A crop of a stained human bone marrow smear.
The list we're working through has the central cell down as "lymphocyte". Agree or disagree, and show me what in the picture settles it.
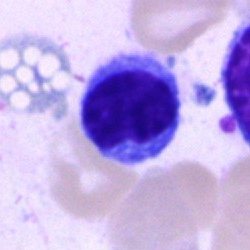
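Lymphocyte is a good call for this one. What tells it apart from an erythroblast is the colour of the cytoplasm, which here is blue.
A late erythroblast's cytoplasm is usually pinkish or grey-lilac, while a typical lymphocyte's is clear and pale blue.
Blue cytoplasm sits with lymphocyte, not with the pinkish or grey-lilac of a late erythroblast.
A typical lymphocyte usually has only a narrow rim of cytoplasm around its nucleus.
That matches this cell: the nucleus fills most of it, and the thin rim of cytoplasm is widest along the lower side of the nucleus.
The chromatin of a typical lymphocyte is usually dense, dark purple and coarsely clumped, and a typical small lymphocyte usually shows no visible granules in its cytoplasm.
Here the chromatin is dark purple and dense, and no distinct granules turn up in the cytoplasm. The outline, for what it's worth, is nearly round.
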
